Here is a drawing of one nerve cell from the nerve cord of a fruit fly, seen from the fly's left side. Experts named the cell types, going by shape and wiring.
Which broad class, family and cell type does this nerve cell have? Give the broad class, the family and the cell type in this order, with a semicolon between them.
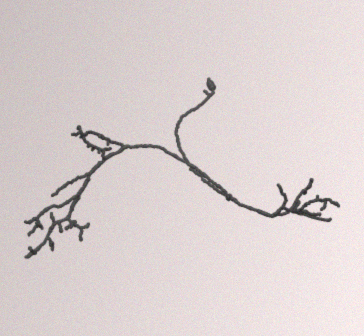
nerve-cord intrinsic neuron; hemilineage 11A; GFC4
